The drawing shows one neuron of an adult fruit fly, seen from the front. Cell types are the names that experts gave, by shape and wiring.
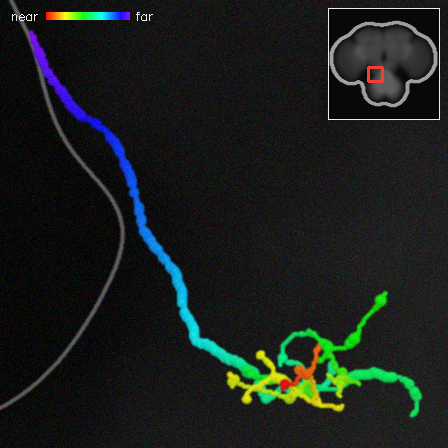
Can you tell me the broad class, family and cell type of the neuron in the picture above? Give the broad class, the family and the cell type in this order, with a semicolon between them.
sensory neuron ascending to the brain; class mechanosensory proprioceptive; SApp08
